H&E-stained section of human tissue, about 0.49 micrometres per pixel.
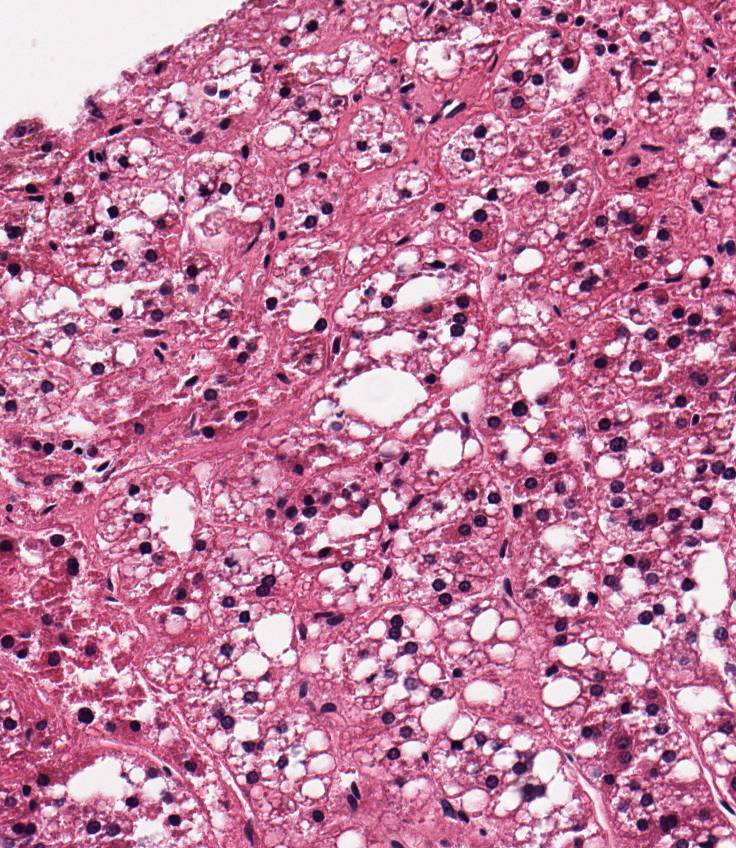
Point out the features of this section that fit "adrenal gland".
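Here is what this adrenal gland section shows. All through the field the cells sit in rounded nests and short cords, with thin pink septa between them. Most of them have cytoplasm filled with many clear vacuoles of differing size, which gives a foamy look. Their nuclei are small, round and darkly stained, mostly one per cell, sitting centrally. Toward the left edge, though, some cells have more solid, pink granular cytoplasm with fewer vacuoles.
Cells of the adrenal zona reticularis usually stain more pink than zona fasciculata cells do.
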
